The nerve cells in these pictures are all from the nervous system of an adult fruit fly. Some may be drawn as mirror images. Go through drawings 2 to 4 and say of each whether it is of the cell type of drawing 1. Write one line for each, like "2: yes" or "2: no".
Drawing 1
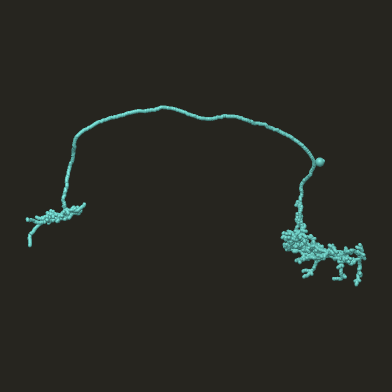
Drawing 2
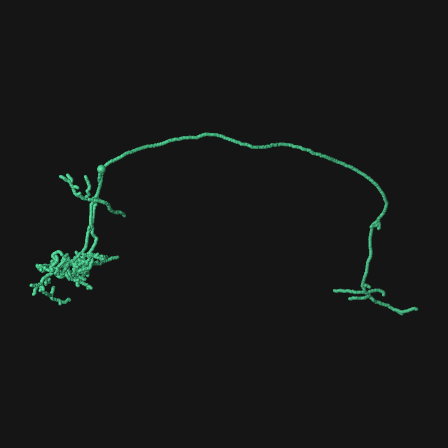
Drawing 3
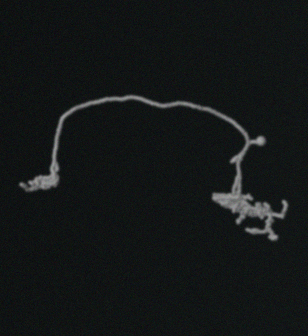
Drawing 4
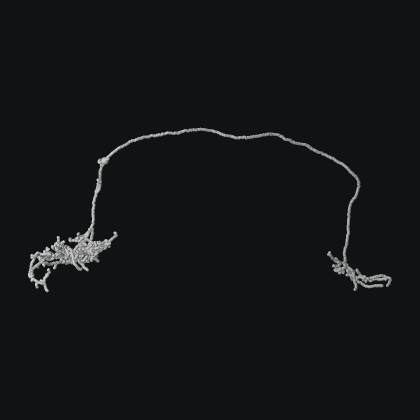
2: no
3: no
4: yes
